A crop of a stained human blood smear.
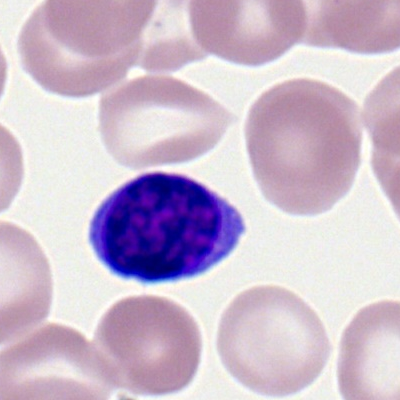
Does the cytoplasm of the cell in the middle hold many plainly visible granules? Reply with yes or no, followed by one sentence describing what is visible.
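No. The cytoplasm shows no visible granules.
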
